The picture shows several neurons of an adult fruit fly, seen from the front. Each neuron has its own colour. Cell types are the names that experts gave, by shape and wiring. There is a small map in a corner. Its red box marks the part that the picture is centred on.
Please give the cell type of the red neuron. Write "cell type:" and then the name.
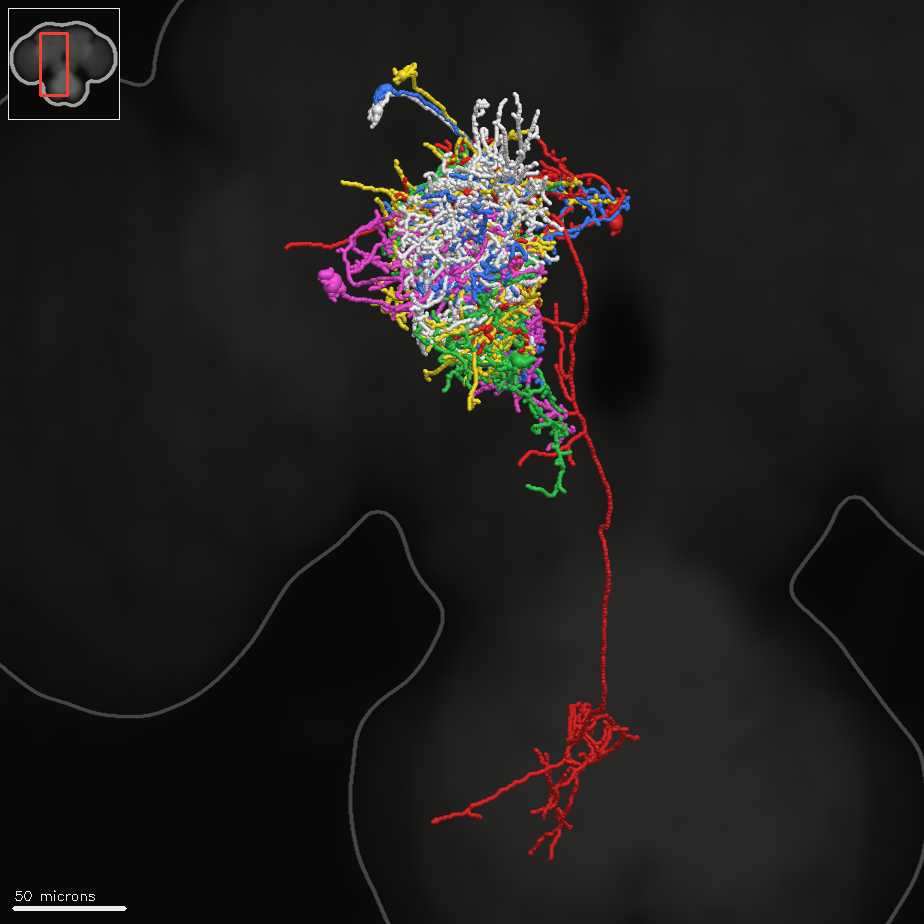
cell type: DNpe016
